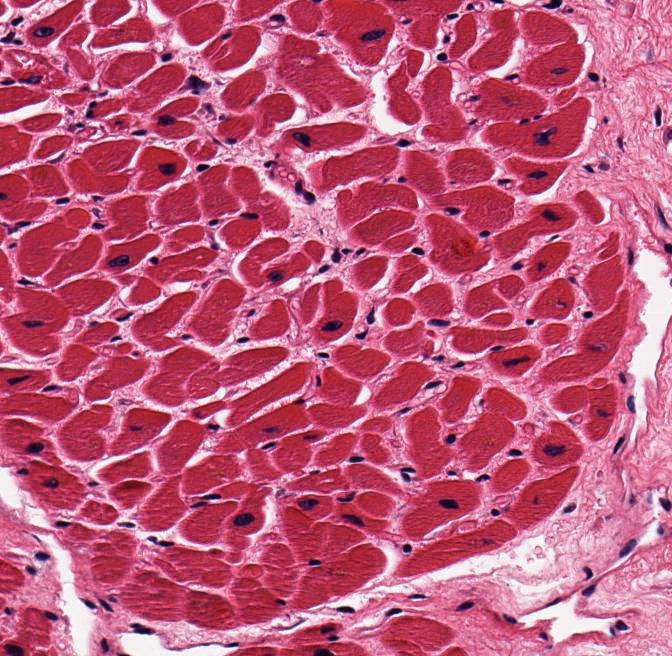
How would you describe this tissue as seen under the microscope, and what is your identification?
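A large bundle of muscle fibres, cut mostly in cross and oblique section, fills most of the field. Profiles are irregular; some appear branched or forked. Any nucleus in the plane of section is single and central. Thin connective tissue strands between fibres carry small, dark, elongated nuclei. This is the left ventricle of the heart.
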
